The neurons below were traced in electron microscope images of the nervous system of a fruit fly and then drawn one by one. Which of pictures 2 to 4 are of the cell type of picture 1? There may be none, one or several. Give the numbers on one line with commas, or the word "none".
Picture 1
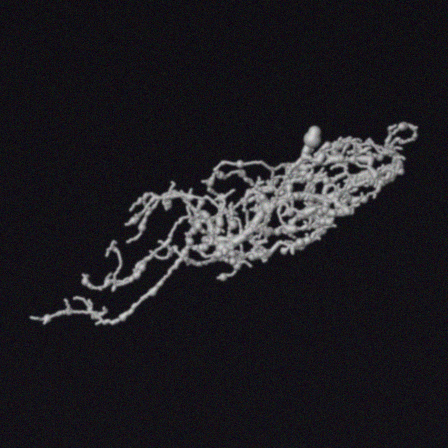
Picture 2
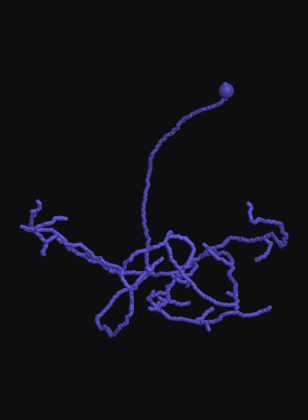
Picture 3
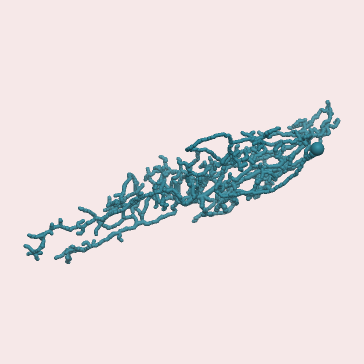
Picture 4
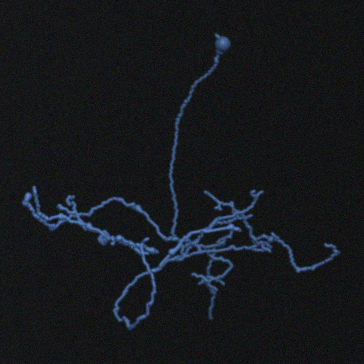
3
